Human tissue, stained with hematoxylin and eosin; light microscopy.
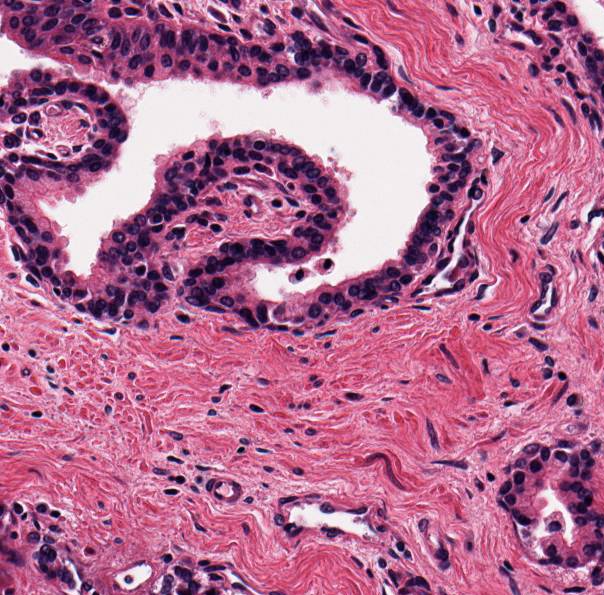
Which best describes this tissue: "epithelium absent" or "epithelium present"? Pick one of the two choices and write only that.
Epithelium present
